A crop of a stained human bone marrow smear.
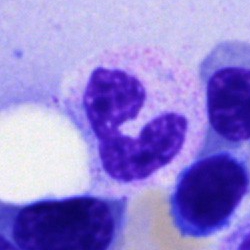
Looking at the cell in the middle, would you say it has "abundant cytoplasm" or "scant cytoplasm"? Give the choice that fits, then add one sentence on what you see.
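Abundant cytoplasm. The cytoplasm is plentiful and pale pinkish-lilac.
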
